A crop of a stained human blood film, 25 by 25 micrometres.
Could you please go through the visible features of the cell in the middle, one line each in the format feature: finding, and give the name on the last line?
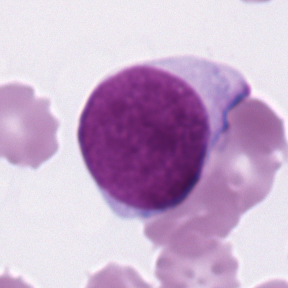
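Nucleus: lies toward the left side of the cell
Cytoplasm colour: pale blue-grey
Cytoplasm shape: mostly a flap extending toward the upper right
Granules: none visible in the cytoplasm
Name: myeloblast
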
